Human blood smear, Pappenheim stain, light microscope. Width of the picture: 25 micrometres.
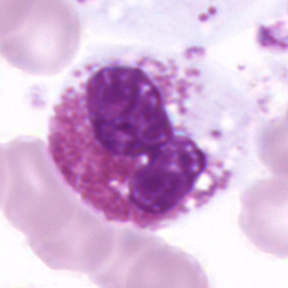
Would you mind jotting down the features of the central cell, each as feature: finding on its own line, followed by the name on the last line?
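Granules: coarse, reddish-orange, packing the cytoplasm
Granule shape: round, of fairly even size
Chromatin: dense, stains dark purple
Outline: ill-defined on the upper right, with loose granules scattered outside it
Name: eosinophil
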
